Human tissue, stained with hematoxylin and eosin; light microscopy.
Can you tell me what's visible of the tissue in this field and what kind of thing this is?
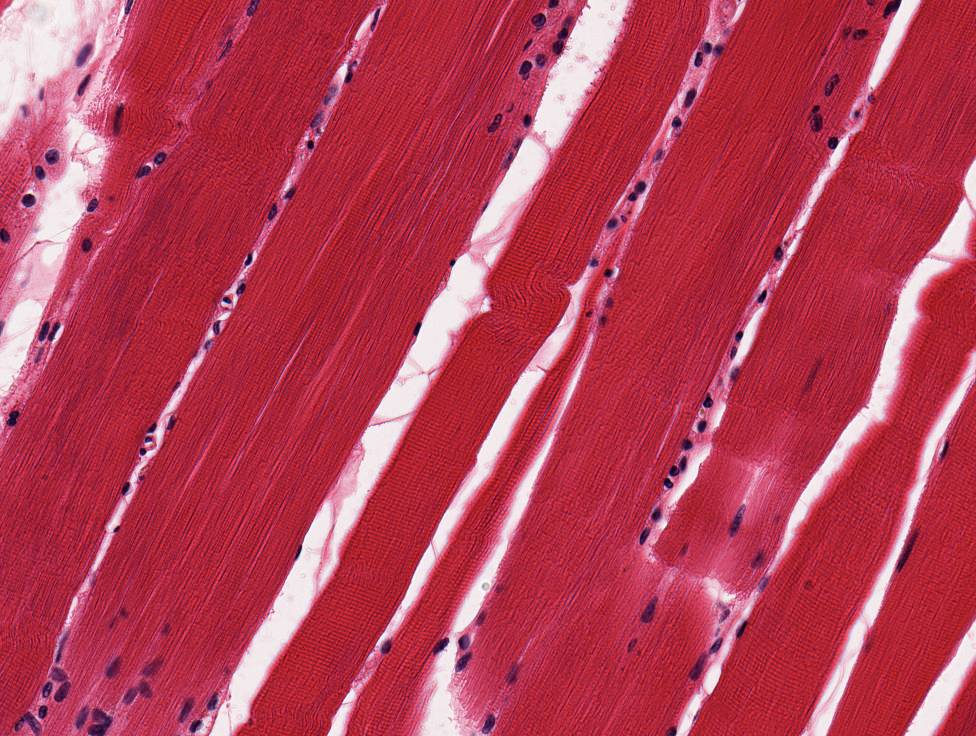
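First, the fibres carry fine, regular cross-striations. Second, each fibre runs through the field without branching. Third, flattened, elongated nuclei sit at the fibre edges, not in the centres. Fourth, the cytoplasm takes a deep, even red with eosin. This is skeletal muscle.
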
